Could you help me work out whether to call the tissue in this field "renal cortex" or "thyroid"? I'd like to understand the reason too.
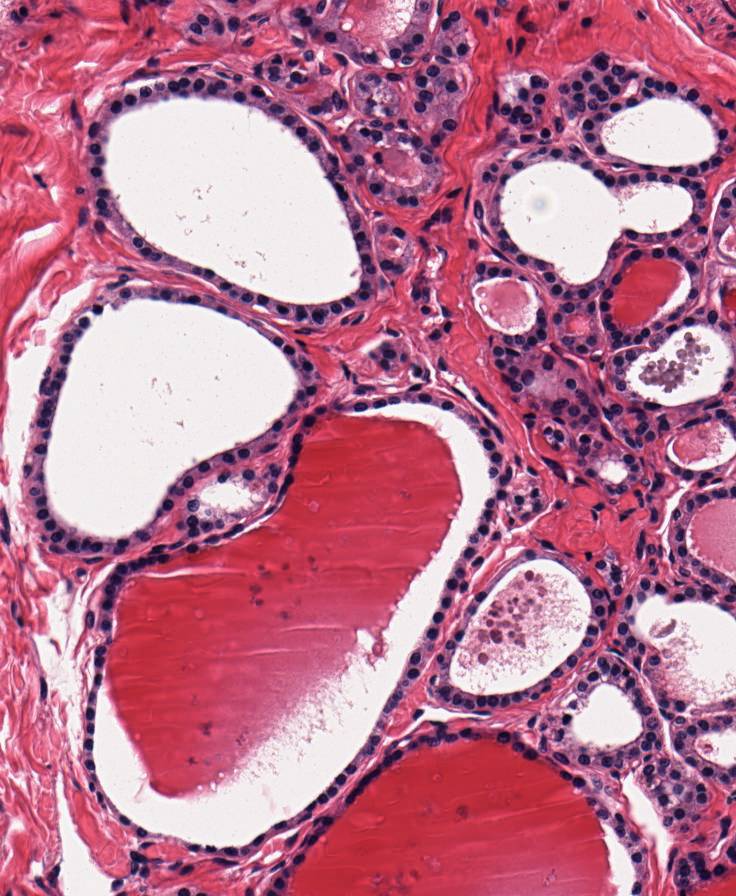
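This is thyroid. Spaces: rounded and oval, of varied size, packed across the field, the largest on the left, smaller ones toward the right. Lining: a single layer of cells with dark round nuclei. Lower-left space: red material, pulled away from its lining by a white gap along its right side. Two smaller right-hand spaces: clusters of small dark round bodies inside.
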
